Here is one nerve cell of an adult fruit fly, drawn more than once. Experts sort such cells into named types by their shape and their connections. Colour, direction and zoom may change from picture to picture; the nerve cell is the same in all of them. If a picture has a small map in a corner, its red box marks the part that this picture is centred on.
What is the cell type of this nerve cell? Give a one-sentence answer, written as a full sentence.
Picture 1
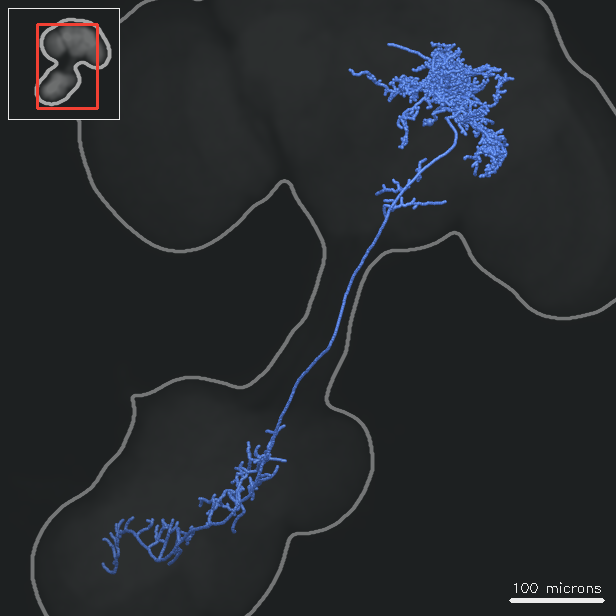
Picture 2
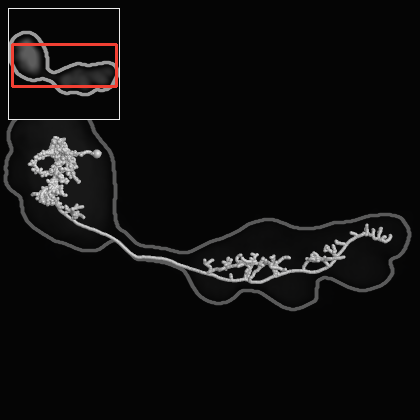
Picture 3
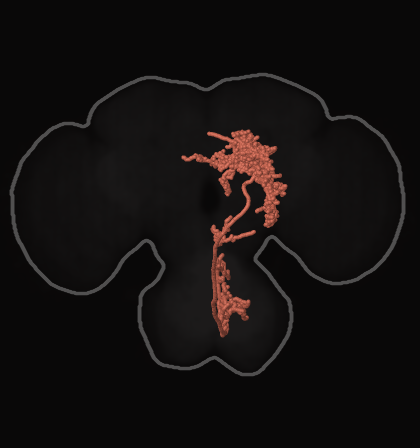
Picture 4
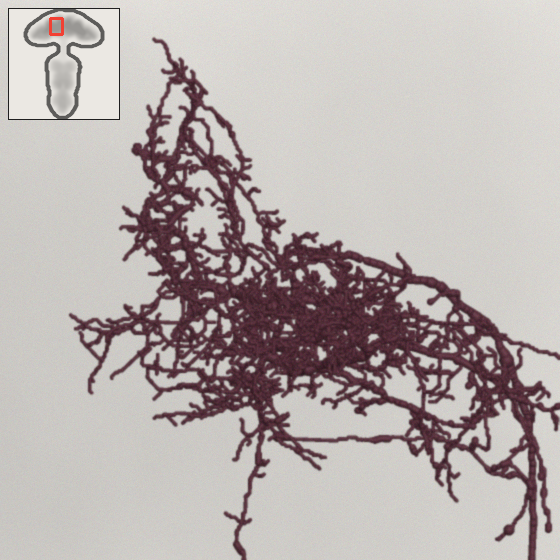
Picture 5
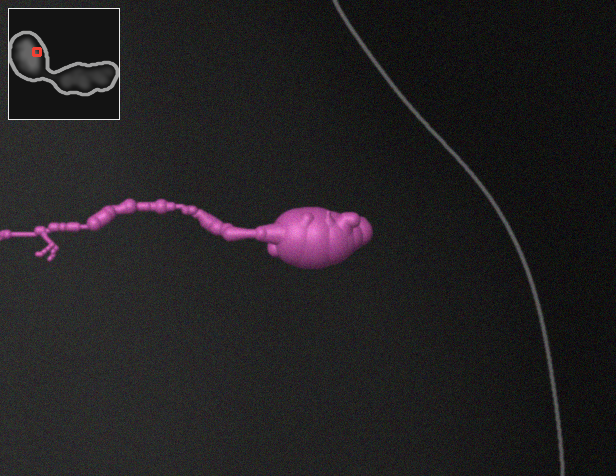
It is to cell type DNp69 that the nerve cell belongs.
